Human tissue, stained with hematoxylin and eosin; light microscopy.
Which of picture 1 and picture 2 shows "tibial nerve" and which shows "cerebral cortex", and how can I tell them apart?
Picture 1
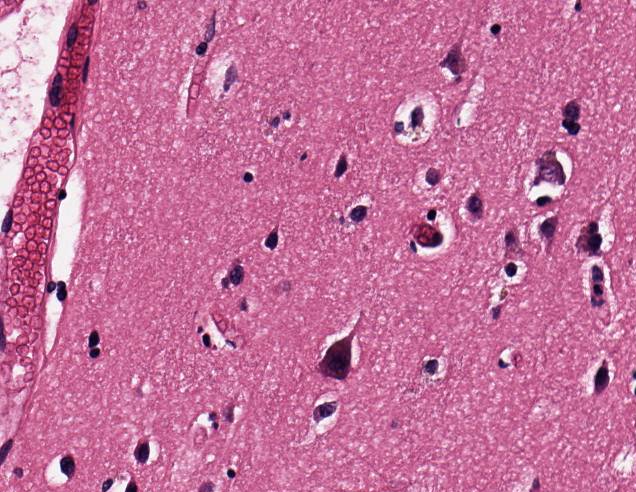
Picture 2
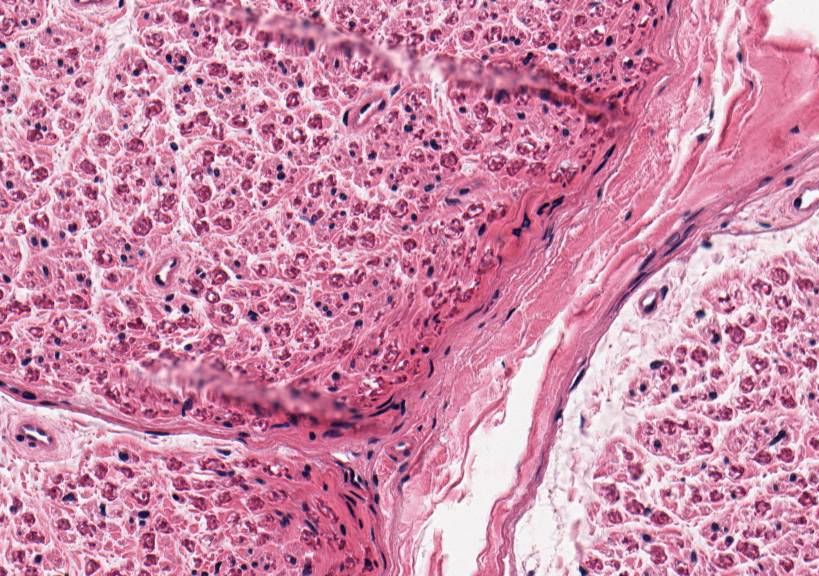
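Picture 2 shows the tibial nerve; picture 1 shows the cerebral cortex. Picture 1 consists mostly of fine, evenly granular pink neuropil in which cells lie singly, including small, round, dark glial nuclei with little visible cytoplasm. In its lower centre is a large neuron with a dark triangular body and a tapering process directed upward. Picture 2 is divided into bundles: a band of connective tissue running diagonally from the upper right toward the lower centre separates a large bundle at the upper left from smaller ones at the lower left and lower right. Within them the fibres are cut across, forming closely packed small rounded pink profiles separated by fine pale spaces, with small dark round nuclei scattered singly among them.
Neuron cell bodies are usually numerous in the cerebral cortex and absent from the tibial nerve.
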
